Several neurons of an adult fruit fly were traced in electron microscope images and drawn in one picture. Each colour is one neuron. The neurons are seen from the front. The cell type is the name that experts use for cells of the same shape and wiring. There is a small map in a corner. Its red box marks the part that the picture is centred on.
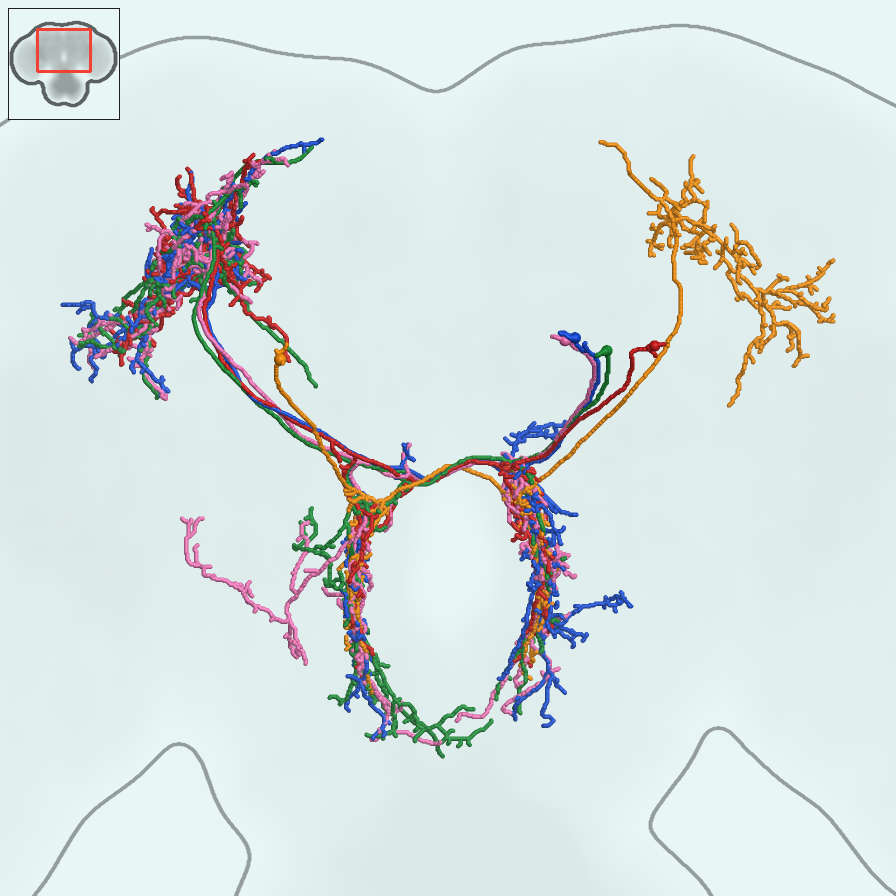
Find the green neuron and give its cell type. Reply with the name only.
mAL_m5a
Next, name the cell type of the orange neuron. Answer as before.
mAL_m2a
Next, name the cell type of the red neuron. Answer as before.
mAL_m2b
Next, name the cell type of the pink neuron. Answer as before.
mAL_m1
